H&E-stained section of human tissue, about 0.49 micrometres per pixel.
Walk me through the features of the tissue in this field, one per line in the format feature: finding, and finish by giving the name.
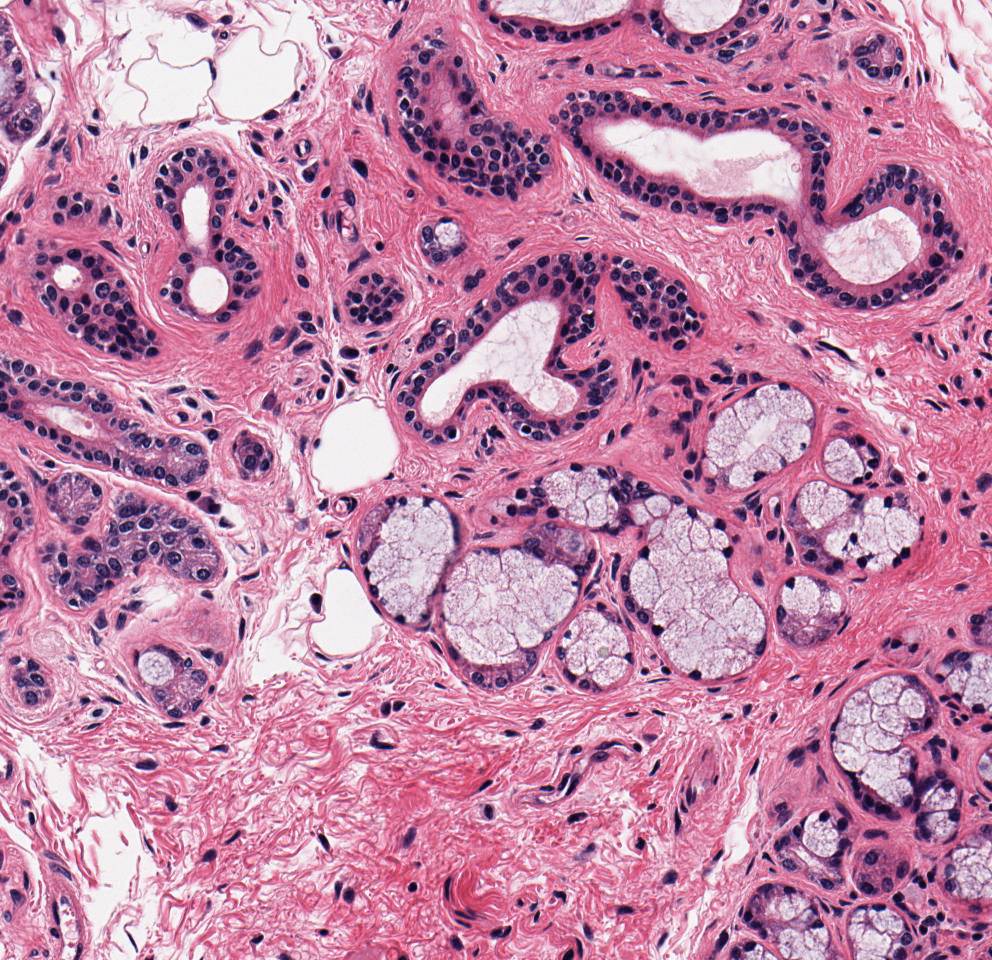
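Cytoplasm of mucous acini: pale, foamy, greyish-lilac
Mucous cell nuclei: flattened, pressed against each acinar base
Duct lumens: pale pink, wispy secretion
Left edge: some gland units with denser purple cytoplasm than the pale mucous acini
Name: minor salivary gland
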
